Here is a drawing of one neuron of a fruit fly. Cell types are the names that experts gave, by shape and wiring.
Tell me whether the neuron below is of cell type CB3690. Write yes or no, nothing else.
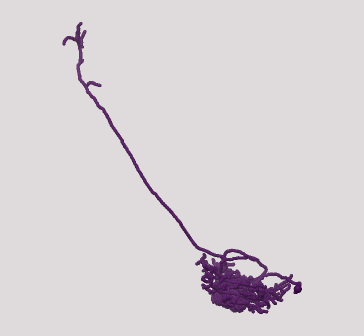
no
